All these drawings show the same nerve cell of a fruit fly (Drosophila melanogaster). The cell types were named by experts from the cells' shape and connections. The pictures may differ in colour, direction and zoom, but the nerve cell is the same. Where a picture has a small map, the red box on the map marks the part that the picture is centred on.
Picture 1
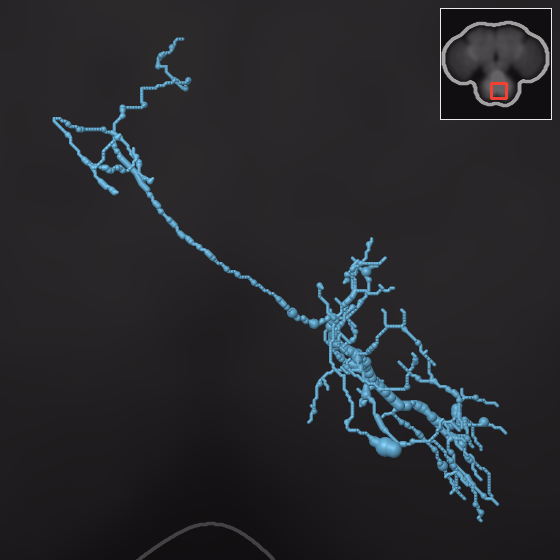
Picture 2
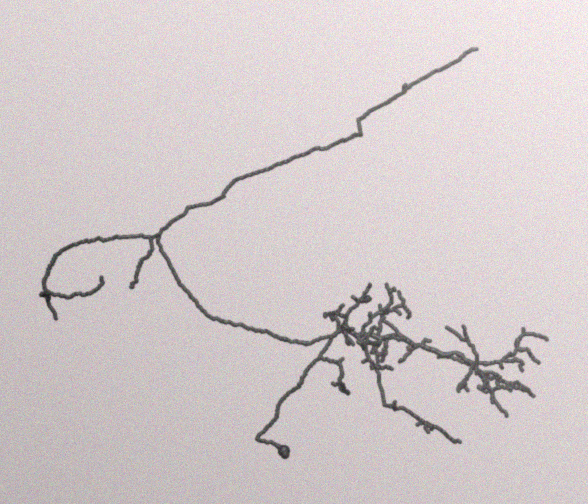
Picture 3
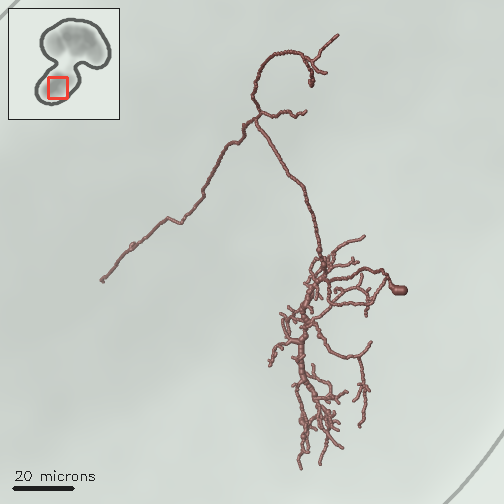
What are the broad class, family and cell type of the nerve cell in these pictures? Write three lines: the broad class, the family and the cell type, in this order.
nerve-cord intrinsic neuron
hemilineage 10B
IN10B032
